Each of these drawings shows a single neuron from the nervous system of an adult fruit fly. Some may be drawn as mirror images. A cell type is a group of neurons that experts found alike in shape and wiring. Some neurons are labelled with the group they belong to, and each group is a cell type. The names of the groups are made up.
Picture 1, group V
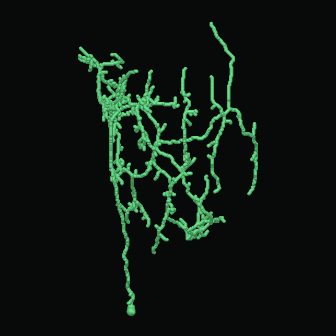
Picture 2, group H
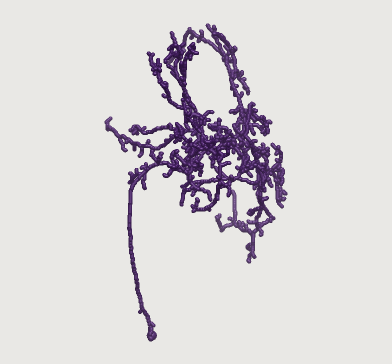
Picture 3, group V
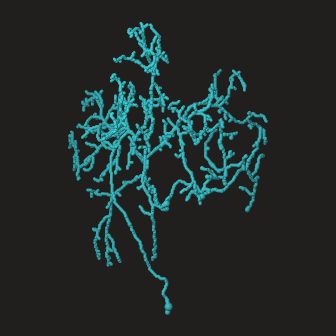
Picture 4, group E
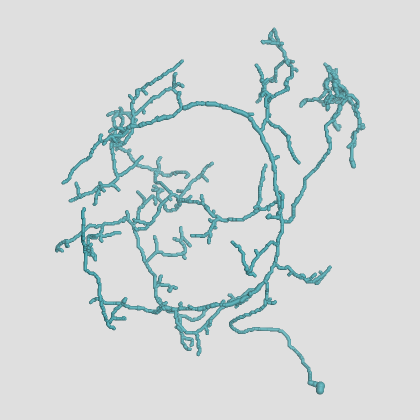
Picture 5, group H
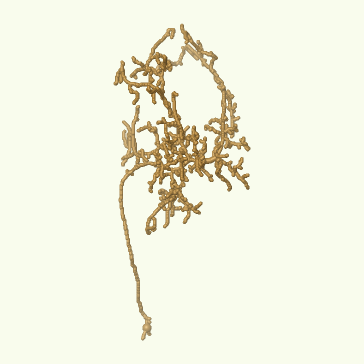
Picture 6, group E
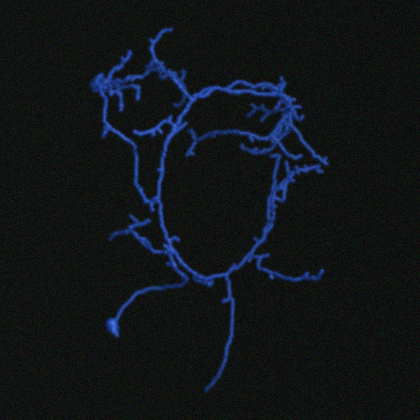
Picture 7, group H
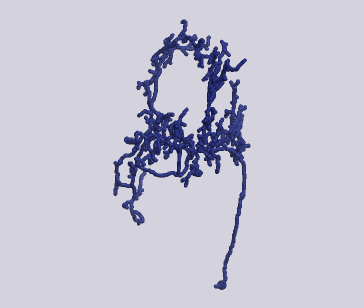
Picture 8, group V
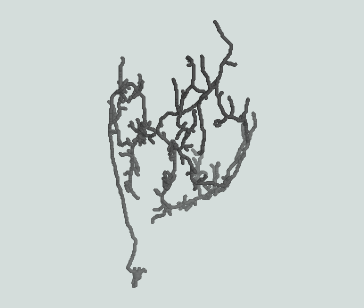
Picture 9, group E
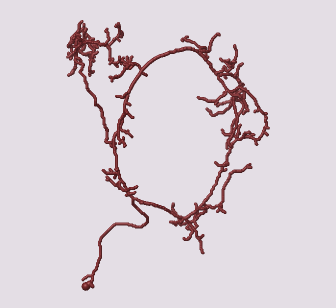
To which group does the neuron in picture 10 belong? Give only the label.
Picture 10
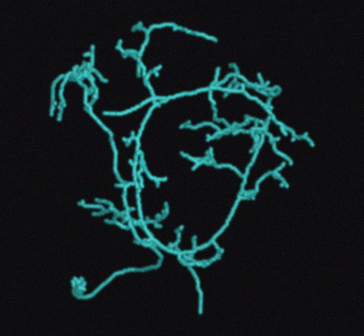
group E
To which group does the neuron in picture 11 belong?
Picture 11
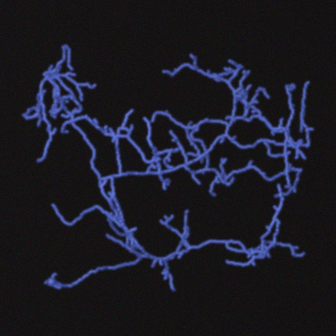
group E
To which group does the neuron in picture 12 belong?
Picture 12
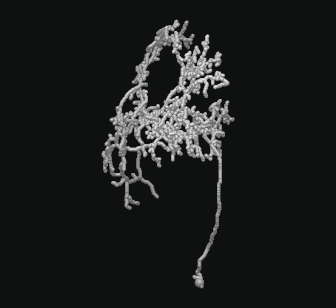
group H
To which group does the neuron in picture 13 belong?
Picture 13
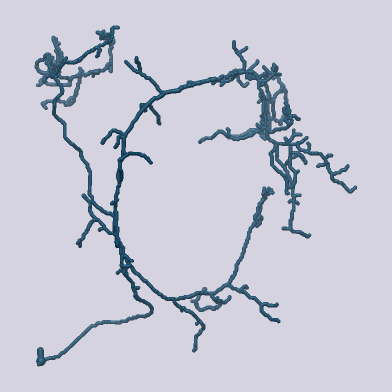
group E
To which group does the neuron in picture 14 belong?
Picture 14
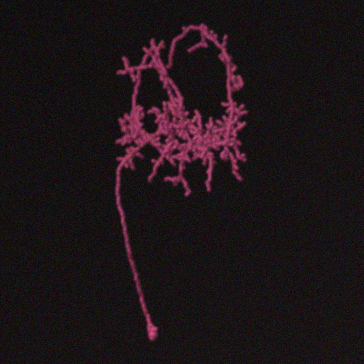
group H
